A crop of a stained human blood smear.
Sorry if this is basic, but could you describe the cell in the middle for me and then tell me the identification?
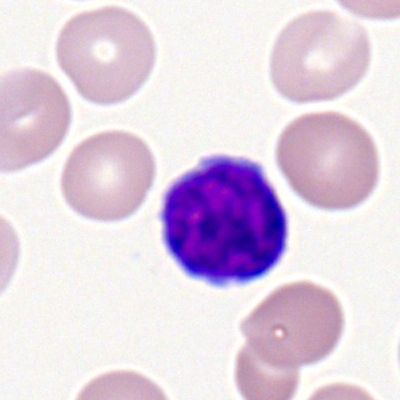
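Roughly round cell, and the nucleus fills almost all of it, leaving at most a very thin rim of cytoplasm, blue at the edge. Chromatin's dense, dark purple, coarsely clumped. You've got a lymphocyte.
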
